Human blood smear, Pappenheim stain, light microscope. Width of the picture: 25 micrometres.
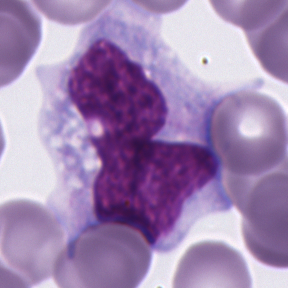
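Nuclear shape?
Irregular, pinched into upper and lower parts.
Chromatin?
Dark purple, mottled, lacy.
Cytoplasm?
Pale greyish blue; small clear vacuoles clustered left of the nucleus.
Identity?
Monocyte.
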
